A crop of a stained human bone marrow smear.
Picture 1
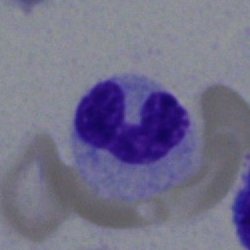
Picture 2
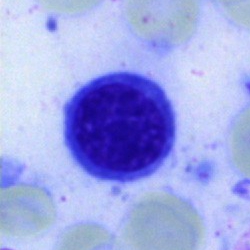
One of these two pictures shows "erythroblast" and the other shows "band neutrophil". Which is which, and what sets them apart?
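Picture 1: band neutrophil. Picture 2: erythroblast. Nucleus: U-shaped in picture 1, notch opening upward; in picture 2 it fills most of the cell.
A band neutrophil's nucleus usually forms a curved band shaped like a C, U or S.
Cytoplasm, picture 2: thin rim, deep blue, no granules, no vacuoles.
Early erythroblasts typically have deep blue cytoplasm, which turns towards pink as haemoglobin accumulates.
Chromatin: dark and clumped in both; dark purple and coarsely clumped in picture 1.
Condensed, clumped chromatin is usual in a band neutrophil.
Outline: round and smooth in both. Nucleoli: none visible in picture 1. Surroundings, picture 1: curved, crescent-shaped red cells wrapping the lower side.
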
